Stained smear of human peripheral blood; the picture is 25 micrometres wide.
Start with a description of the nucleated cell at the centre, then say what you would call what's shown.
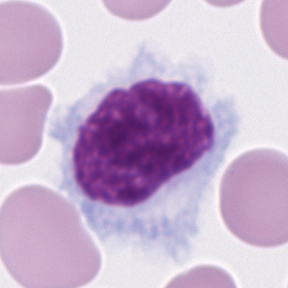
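Many fine hair-like projections stand out from the ragged border of this cell. Pale blue cytoplasm surrounds the nucleus on every side. The chromatin is dark purple and blotchy rather than smooth. This is a hairy cell.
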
